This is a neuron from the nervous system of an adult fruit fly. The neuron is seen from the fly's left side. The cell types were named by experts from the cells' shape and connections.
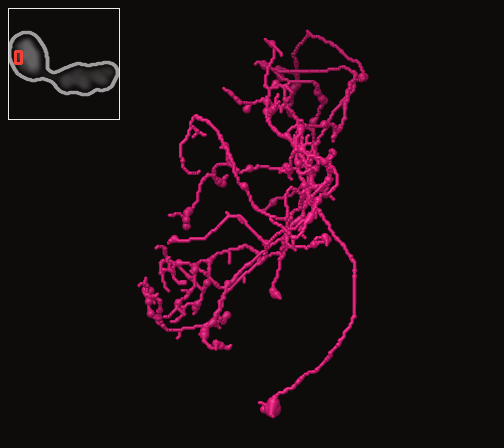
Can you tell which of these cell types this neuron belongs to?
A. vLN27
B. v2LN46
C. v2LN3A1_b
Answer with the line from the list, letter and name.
C. v2LN3A1_b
